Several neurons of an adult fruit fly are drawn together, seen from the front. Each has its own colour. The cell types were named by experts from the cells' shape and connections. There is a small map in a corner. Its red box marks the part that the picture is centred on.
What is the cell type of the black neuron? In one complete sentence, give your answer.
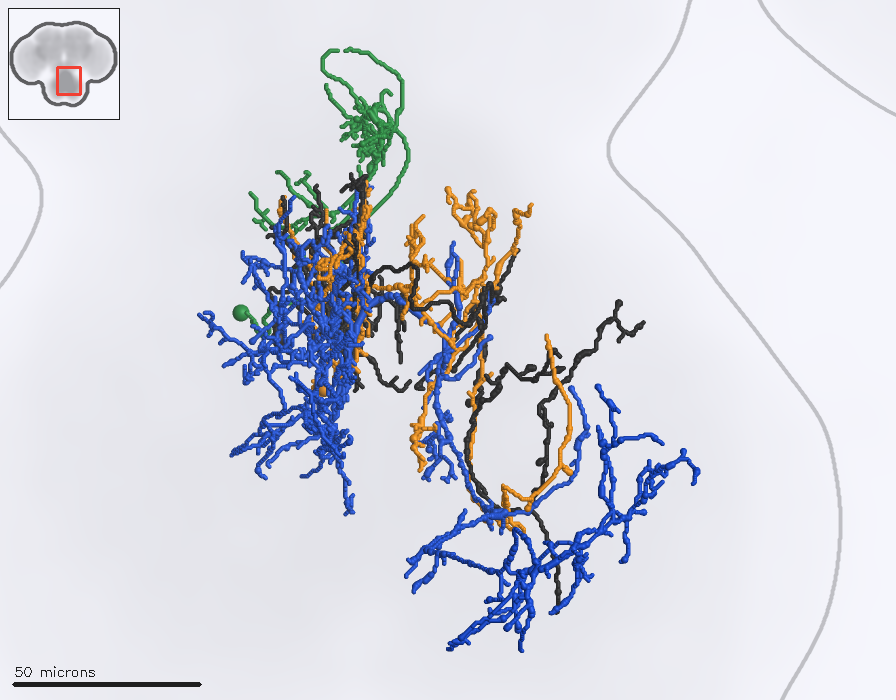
Belonging to the cell type INXXX383 is this neuron.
